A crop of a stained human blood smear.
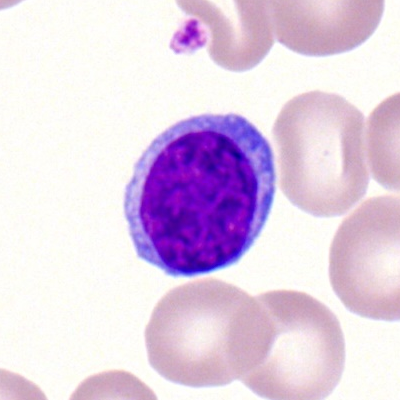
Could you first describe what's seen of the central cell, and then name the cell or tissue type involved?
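Here the nucleus fills most of the cell, leaving the cytoplasm as a narrow rim around it. I look for distinct granules in that rim and see none. Vacuoles are absent from the cytoplasm as well. What we have is a lymphocyte.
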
